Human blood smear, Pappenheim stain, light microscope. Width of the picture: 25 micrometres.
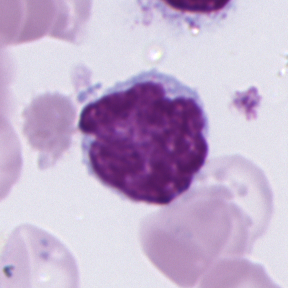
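Typical lymphocyte measuring about 12 micrometres across, with a roughly round outline and a slightly ragged edge. The nucleus measures about 11 micrometres across and fills about 80% of the cell's area. Its chromatin is coarsely clumped and dark purple, with paler streaks between the clumps. The pale bluish-grey cytoplasm forms a thin rim, widest along the top edge of the cell.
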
